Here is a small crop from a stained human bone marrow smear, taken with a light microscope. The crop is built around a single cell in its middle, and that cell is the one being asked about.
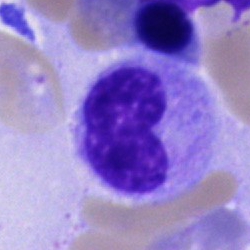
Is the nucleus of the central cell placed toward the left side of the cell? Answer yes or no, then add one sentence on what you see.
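Yes. The nucleus lies toward the left side of the cell.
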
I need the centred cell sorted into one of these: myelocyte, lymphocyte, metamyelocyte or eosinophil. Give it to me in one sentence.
Centrally within this crop lies a metamyelocyte.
